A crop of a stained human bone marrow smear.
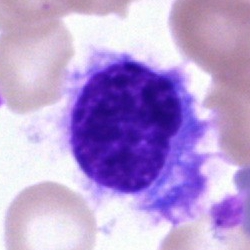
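Hairy cell in the middle of the marrow smear. The hairy cell's border is irregular and ragged, with lots of small projections. Its chromatin is dark purple and coarsely clumped, paler patches showing between the clumps, and you won't find a distinct nucleolus. Note the cytoplasm rim runs wider on the right than on the left.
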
